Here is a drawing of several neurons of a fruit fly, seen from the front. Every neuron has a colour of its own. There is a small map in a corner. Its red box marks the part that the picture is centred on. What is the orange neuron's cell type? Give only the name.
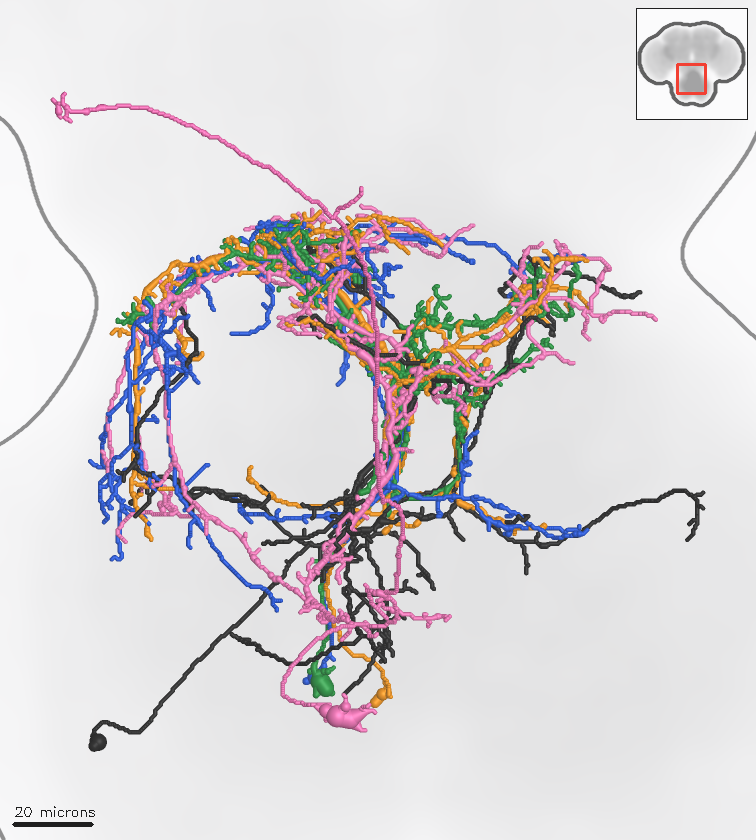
vMS12_e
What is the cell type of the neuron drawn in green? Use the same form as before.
vMS12_d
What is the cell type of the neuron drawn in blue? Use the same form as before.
IN12A044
